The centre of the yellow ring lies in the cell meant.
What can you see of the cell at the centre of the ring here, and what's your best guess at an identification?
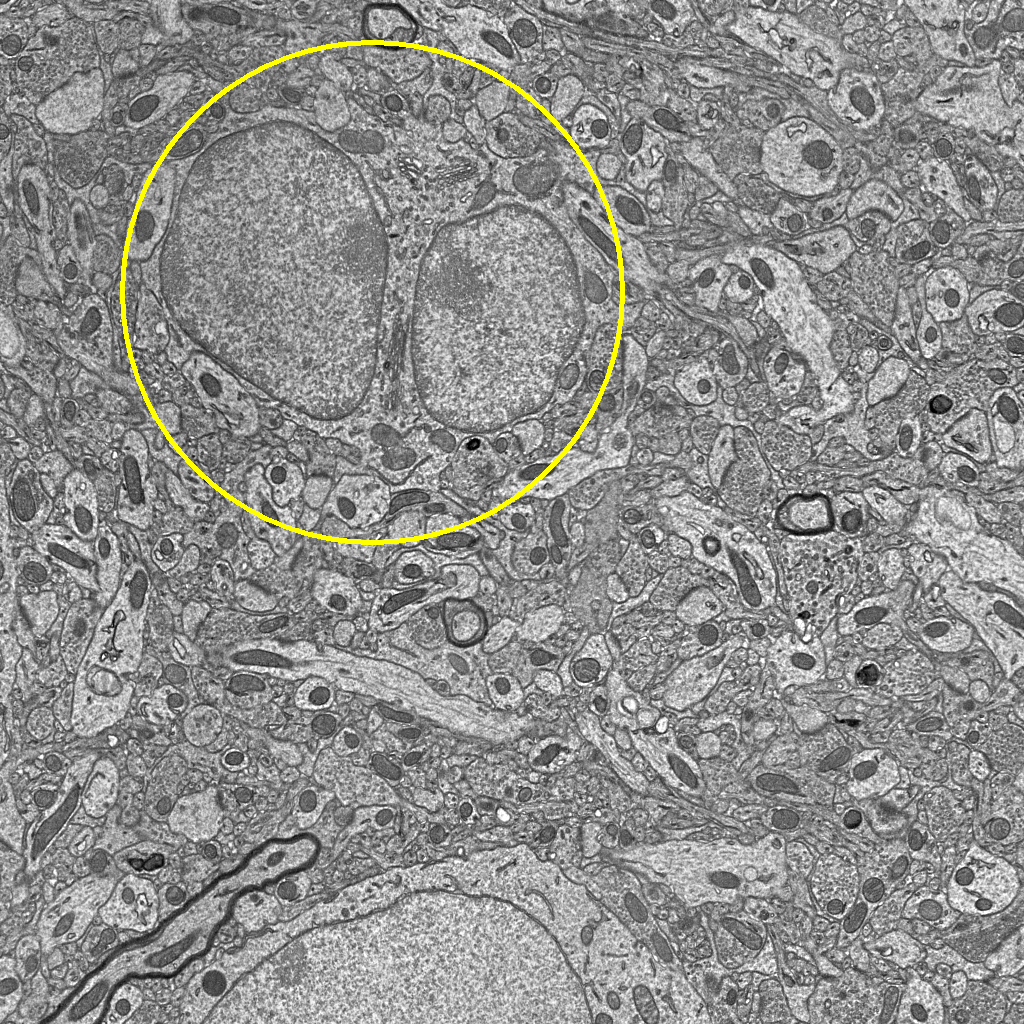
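I see a large, smooth oval nucleus, taller than it is wide, with its whole outline inside the picture. Its envelope runs smoothly, no deep folds that I can find. This is an astrocyte.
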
